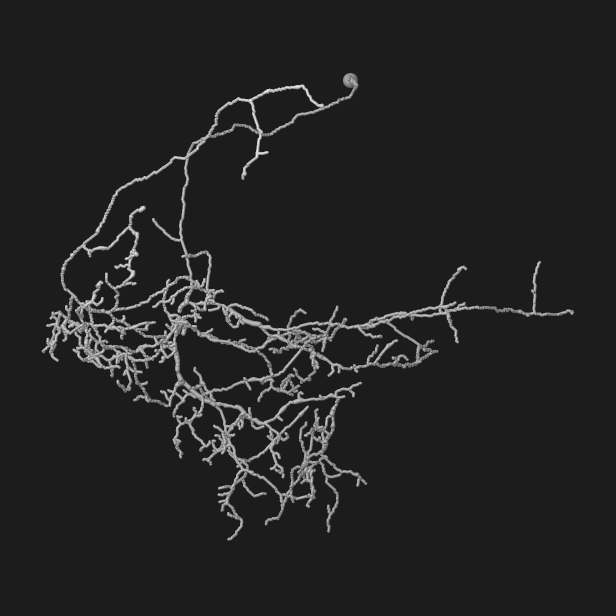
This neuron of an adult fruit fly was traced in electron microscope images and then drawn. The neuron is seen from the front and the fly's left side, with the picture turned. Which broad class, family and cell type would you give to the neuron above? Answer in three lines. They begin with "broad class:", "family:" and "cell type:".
broad class: central-brain intrinsic neuron
family: hemilineage DM4_dorsal
cell type: pC1_10a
